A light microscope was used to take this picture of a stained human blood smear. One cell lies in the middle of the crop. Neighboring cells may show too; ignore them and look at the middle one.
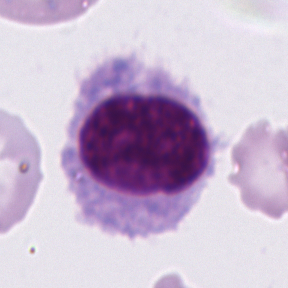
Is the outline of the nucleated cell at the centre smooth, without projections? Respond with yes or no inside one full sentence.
No, the cell does not have a smooth edge, since its outline is rough.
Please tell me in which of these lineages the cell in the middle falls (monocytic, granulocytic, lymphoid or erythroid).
lymphoid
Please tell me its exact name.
hairy cell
